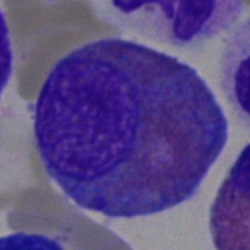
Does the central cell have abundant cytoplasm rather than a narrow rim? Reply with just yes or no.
Yes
